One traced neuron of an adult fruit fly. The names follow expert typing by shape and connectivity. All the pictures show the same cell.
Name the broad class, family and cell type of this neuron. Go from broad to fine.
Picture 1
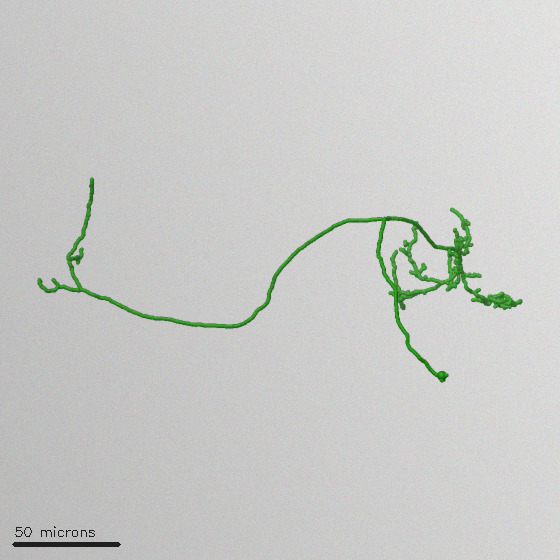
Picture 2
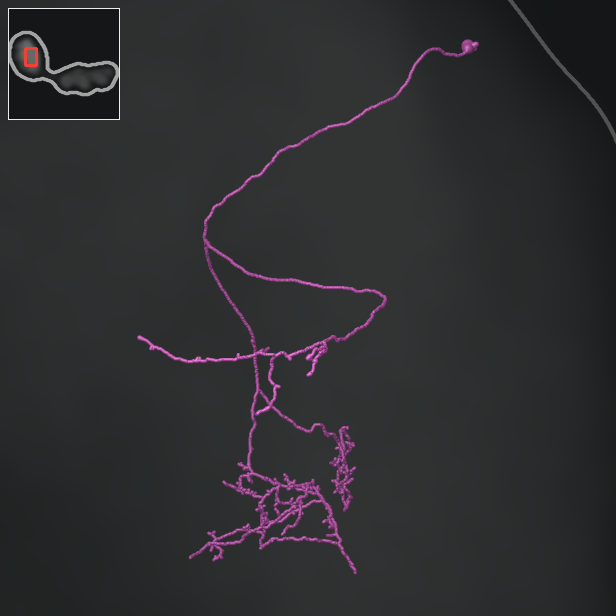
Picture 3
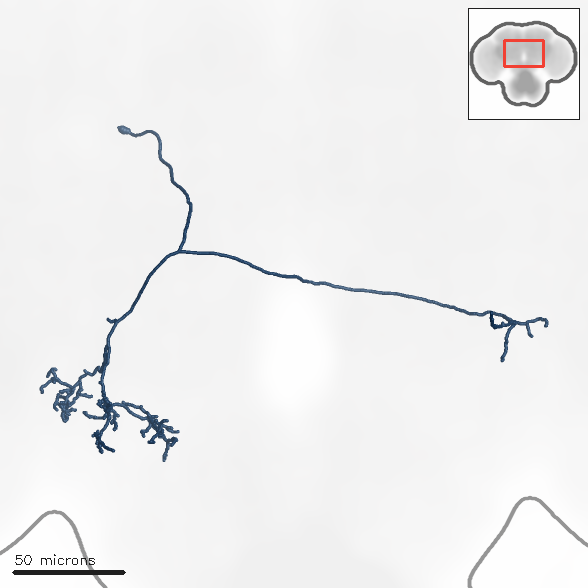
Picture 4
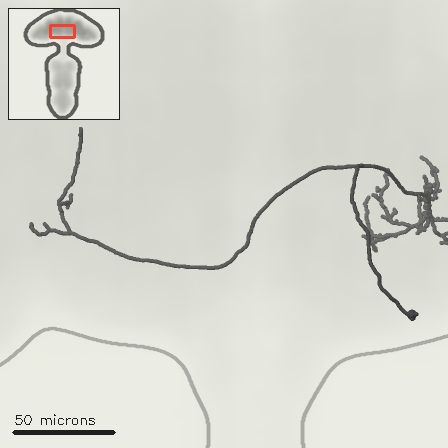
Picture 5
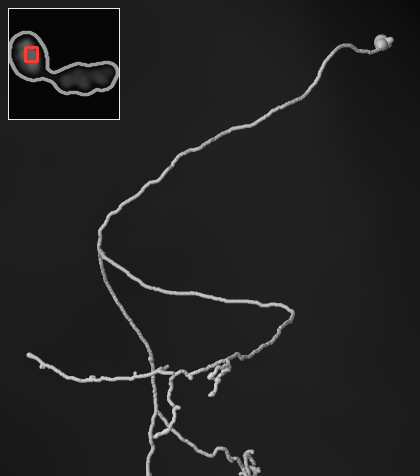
central-brain intrinsic neuron; hemilineage DM6_central1; CB1493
